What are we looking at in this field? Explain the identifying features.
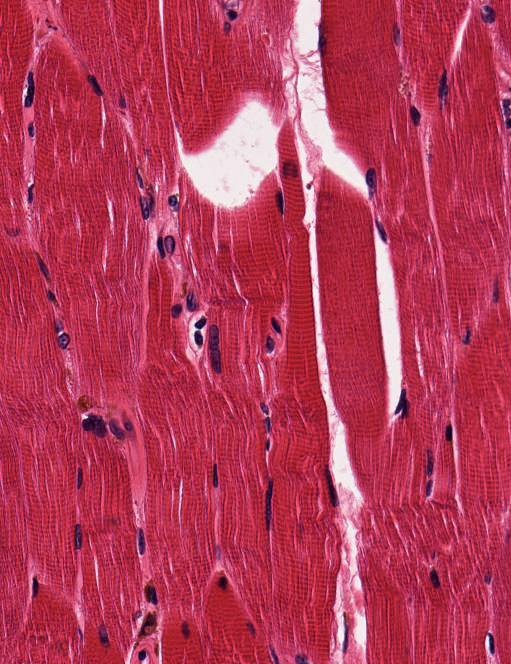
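Skeletal muscle, then: eosin-pink fibres fill the field, running roughly top to bottom. What decides it, I think, are the fine transverse cross-striations along their length.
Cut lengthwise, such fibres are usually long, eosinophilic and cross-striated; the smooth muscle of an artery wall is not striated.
Thin pale interstitial strands with small dark nuclei run between them, a small cluster of those nuclei lying left of centre. Beside a few nuclei, mostly in the left half, lie small golden-brown granules.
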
